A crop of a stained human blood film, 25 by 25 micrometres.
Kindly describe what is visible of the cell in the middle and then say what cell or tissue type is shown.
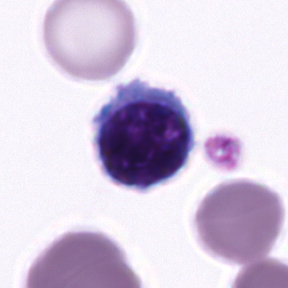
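Round outline overall, though the edge goes ragged along the top. Chromatin's dark purple and dense, and the cytoplasm is widest at the upper left. So that's a plasma cell.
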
